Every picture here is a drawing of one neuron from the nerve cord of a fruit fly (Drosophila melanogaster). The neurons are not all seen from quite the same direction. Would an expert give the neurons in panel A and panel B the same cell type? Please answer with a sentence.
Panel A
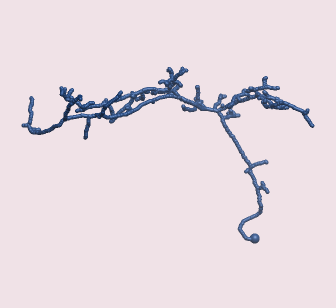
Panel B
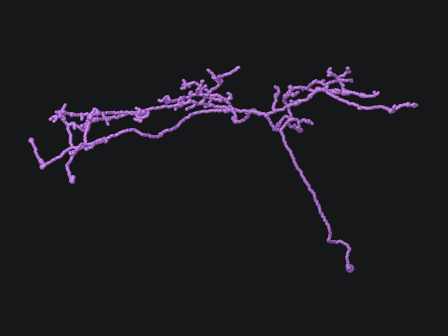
They are of the same cell type.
